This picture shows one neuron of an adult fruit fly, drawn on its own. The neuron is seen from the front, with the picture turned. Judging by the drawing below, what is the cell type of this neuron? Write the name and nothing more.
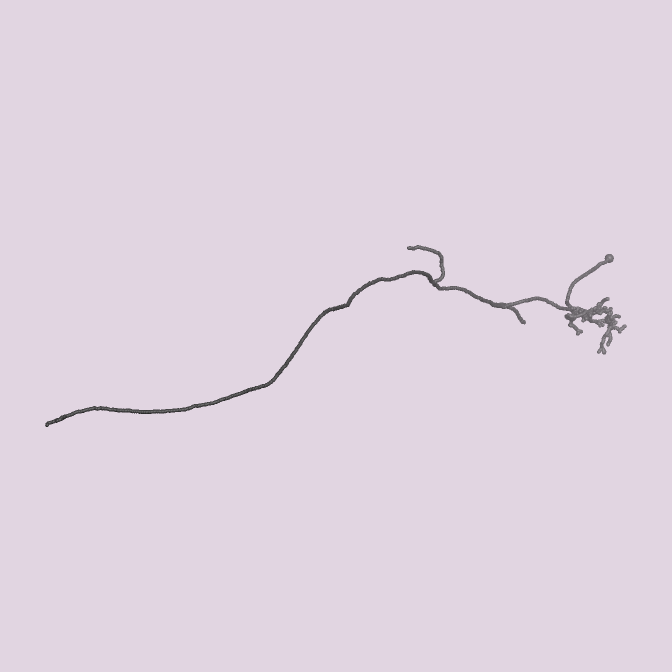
AN10B045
